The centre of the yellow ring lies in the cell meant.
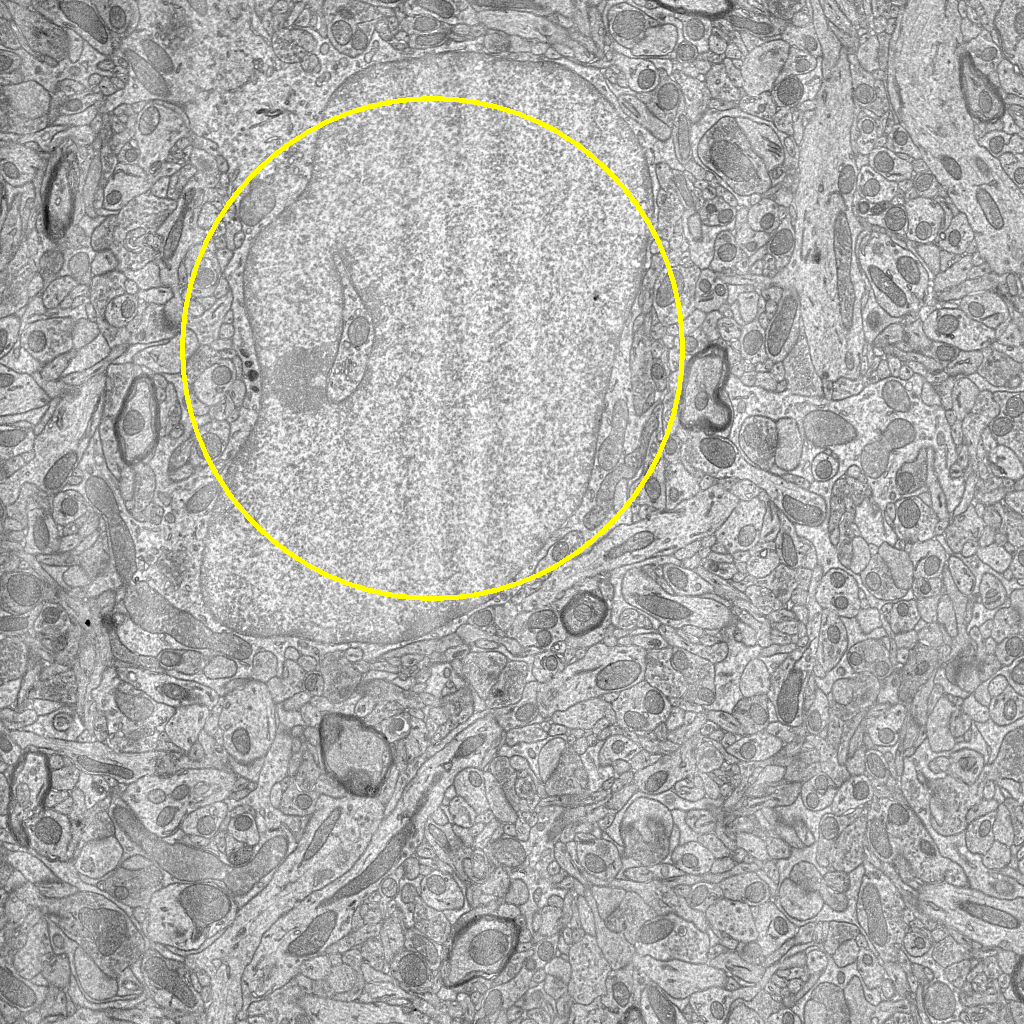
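Astrocyte in mouse visual cortex, seen by electron microscopy. A single deep, narrow infolding of the envelope reaches into the nucleus from left of centre, and faint vertical stripes run through the nucleus. Chromatin is fine and evenly spread, without dense clumps lining the envelope. At the left edge of the cell body lie a few small, very dark granules.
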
